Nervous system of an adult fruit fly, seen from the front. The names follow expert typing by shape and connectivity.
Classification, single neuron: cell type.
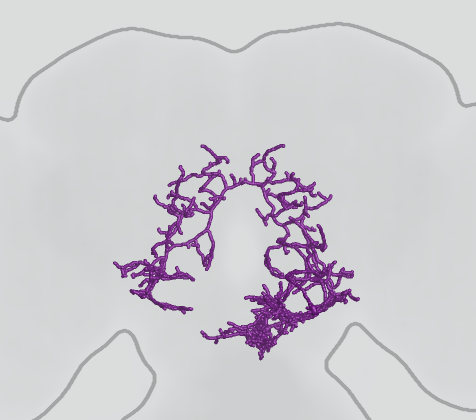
GNG311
